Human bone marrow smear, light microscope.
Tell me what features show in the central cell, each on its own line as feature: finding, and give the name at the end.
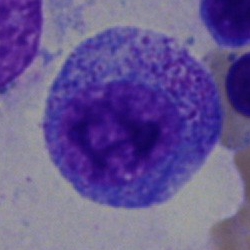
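Outline: round and smooth
Nucleus: toward the lower part of the cell, with a wider band of cytoplasm above
Granules: reddish-purple, most crowded above the nucleus
Vacuoles: none clearly seen
Name: promyelocyte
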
